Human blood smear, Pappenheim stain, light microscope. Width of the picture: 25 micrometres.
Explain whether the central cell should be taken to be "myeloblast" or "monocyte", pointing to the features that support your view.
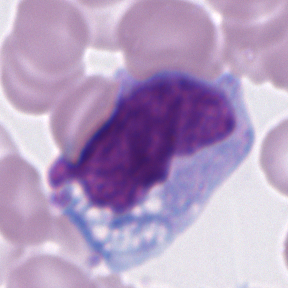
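Monocyte. Nucleus: one large irregular mass, folded and indented, not separated into lobes. Chromatin deep purple, streaky, strand-like. Cytoplasm plentiful, pale greyish-blue, with several clear round vacuoles clustered below the nucleus.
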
